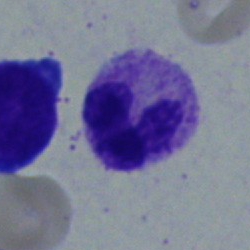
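Band neutrophil, the cell in the middle of this stained human bone marrow smear. Its outline looks roughly round, though the edge is slightly uneven. The nucleus curves into a horseshoe, and its indentation seems to face the upper right. The chromatin appears dense and dark purple, and I can find no nucleoli.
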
